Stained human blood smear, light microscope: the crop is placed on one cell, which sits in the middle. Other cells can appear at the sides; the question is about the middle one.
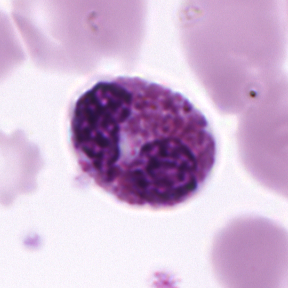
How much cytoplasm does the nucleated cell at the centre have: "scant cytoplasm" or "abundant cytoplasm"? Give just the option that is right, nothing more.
Abundant cytoplasm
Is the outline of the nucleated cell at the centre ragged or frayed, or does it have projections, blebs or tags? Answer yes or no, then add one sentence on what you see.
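No. The cell outline is smooth and oval.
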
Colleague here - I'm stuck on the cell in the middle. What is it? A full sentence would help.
Classified as an eosinophil is the cell in the middle of this crop.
